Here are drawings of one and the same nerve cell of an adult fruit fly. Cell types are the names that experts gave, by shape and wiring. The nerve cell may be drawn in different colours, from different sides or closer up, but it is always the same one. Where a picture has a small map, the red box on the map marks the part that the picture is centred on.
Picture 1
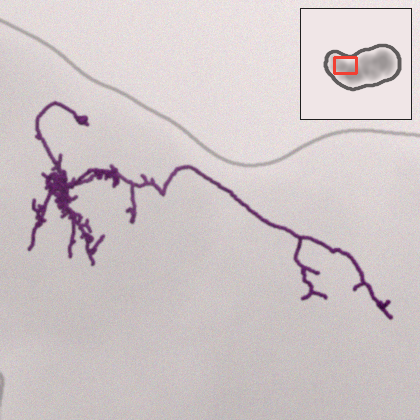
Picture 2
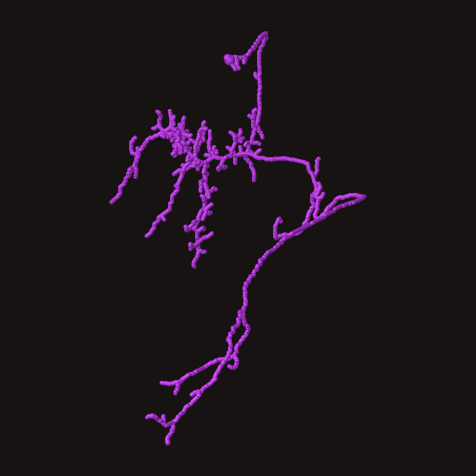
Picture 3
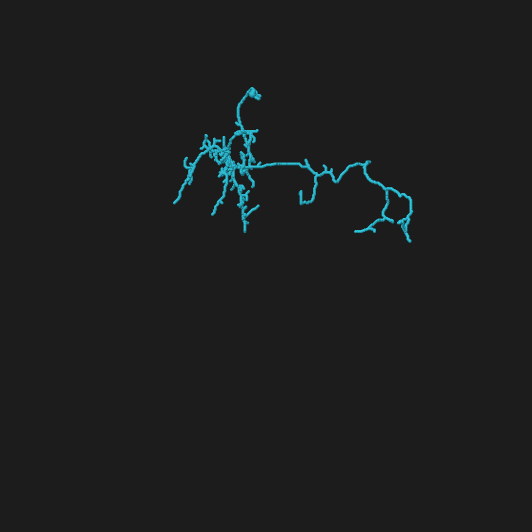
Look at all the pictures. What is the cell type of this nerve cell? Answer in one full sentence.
This nerve cell is recognized as the cell type IN19B091.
